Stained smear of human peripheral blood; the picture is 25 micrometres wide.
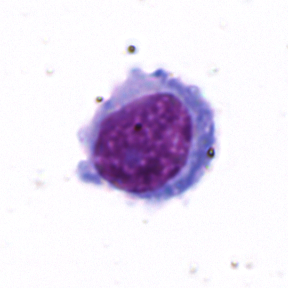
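Plasma cell at the centre of a stained peripheral blood smear. Looking first at the nucleus: oval, smooth-edged, with no indentation. Around it the cytoplasm makes a moderate rim, broader toward the upper right than at the lower left. I find no granules there, and no clear vacuoles either.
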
